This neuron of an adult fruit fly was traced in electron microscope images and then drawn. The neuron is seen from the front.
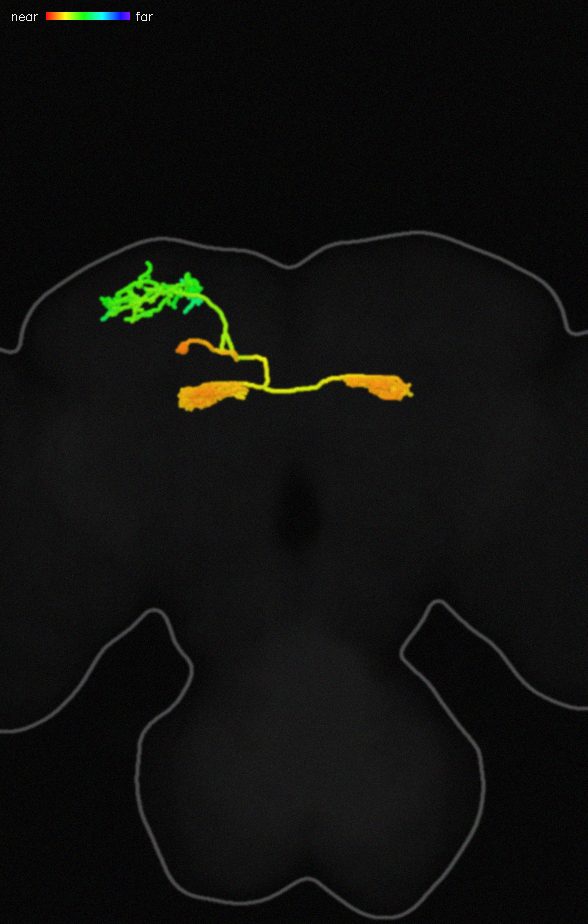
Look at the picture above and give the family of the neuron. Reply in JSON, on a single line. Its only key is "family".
{"family": "class DAN"}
